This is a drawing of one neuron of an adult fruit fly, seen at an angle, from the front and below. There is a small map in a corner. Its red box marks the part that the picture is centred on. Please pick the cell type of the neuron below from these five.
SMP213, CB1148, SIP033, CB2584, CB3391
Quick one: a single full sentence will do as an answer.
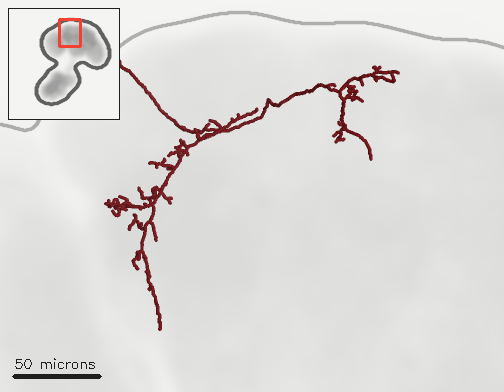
The cell type name CB1148 applies to this neuron.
